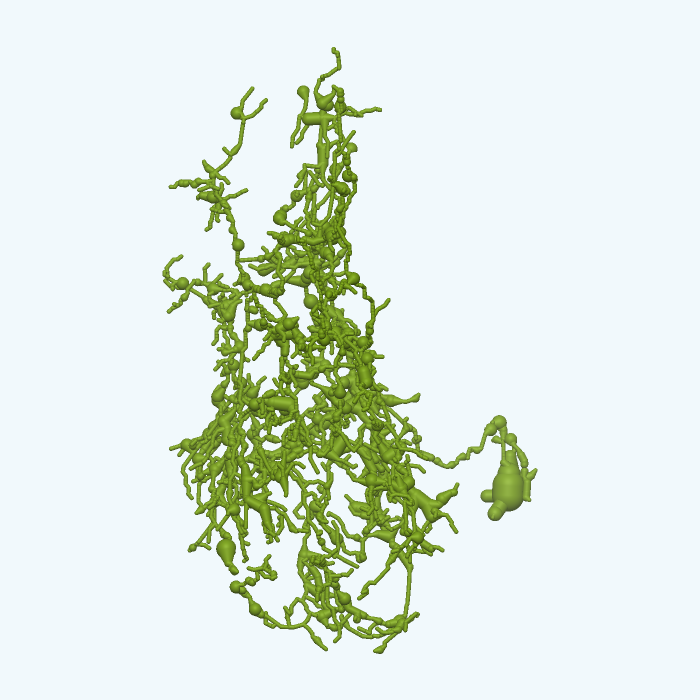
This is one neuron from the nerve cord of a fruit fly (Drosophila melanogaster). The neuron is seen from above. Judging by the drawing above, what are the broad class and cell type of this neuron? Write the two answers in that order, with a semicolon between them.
nerve-cord intrinsic neuron; INXXX405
